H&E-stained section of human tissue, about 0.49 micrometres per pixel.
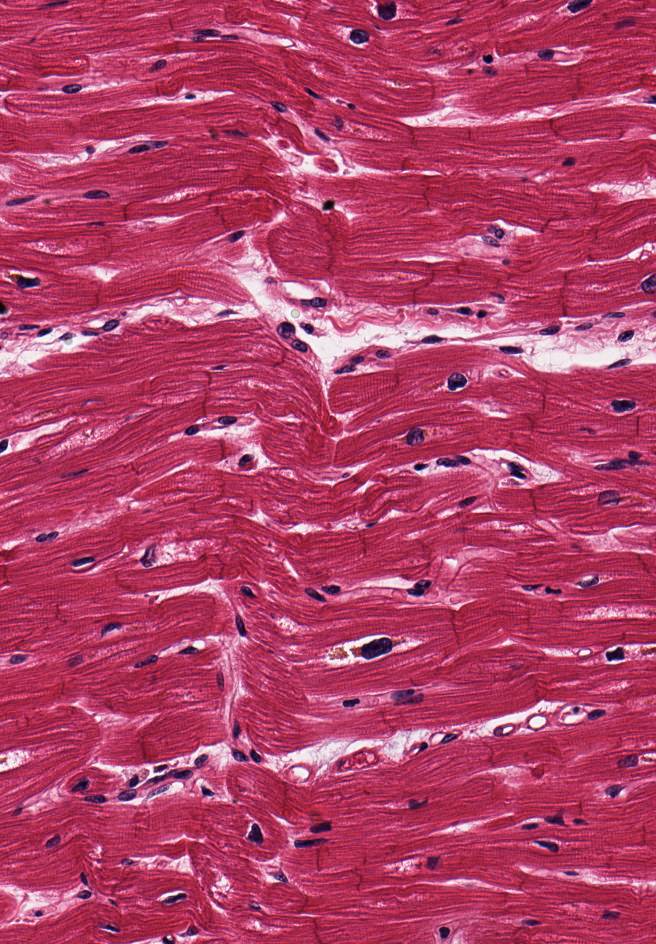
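Left ventricle of the heart. Muscle fibres cut longitudinally fill the field, running roughly horizontally, left to right. Fibres branch and rejoin, forming a network. Single oval nuclei lie centrally in each fibre. Just below centre, a pale zone beside a nucleus holds yellow-brown granules.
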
